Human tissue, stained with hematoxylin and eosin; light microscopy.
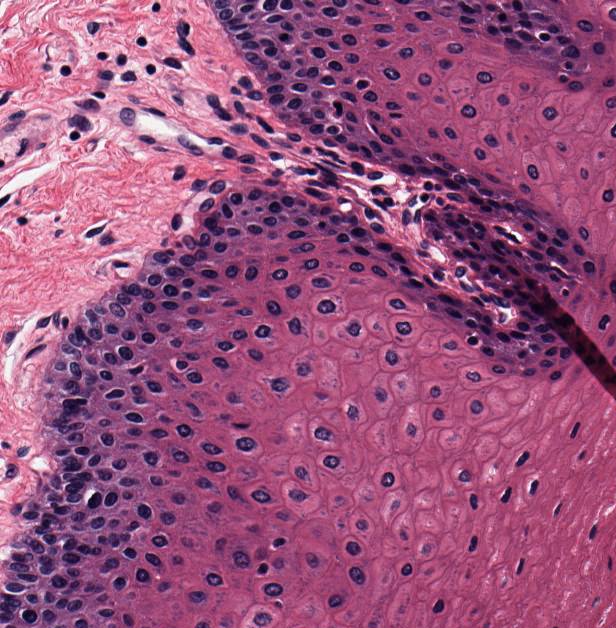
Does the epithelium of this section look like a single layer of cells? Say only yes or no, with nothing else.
No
